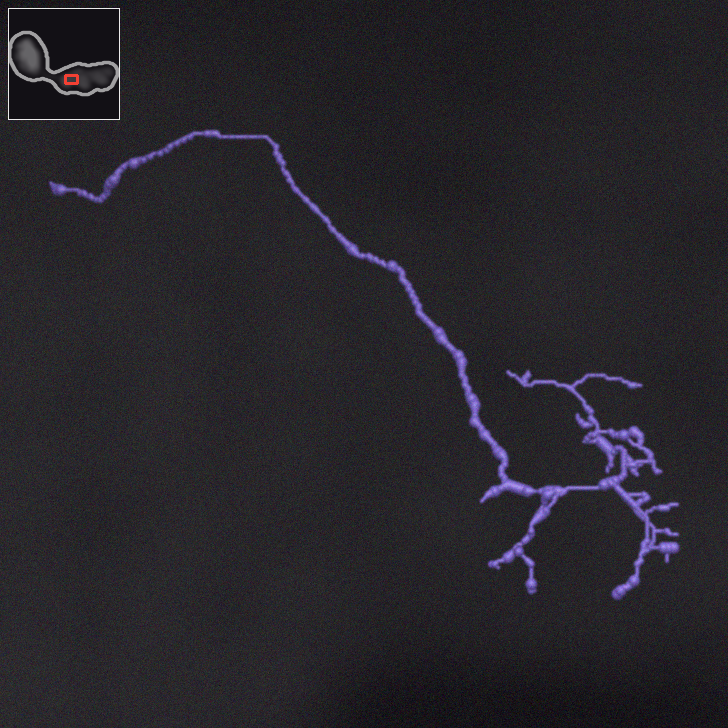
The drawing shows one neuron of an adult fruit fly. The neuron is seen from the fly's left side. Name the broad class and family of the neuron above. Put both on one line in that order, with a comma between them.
sensory neuron entering the nerve cord, class mechanosensory tactile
